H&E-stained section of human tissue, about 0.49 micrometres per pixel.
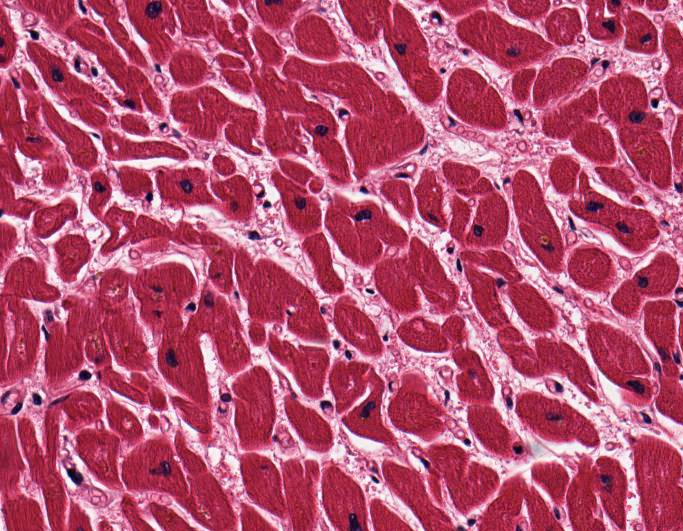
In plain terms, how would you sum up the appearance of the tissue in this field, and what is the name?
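Deep pink muscle fibres, cut mostly across or obliquely, run in varied directions. Oval nuclei stain dark blue-purple. A few fibres have fine golden-brown granules beside the nucleus. Between fibres, loose pale pink stroma holds scattered small dark nuclei. This is the left ventricle of the heart.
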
